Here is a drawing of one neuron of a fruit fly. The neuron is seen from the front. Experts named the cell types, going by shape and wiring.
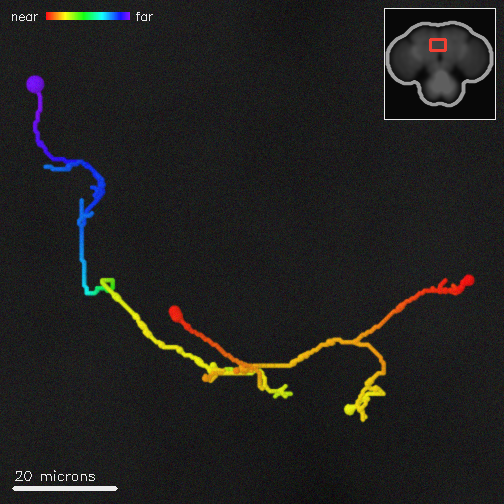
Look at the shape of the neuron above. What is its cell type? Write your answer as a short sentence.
The cell type is PFNp_d.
